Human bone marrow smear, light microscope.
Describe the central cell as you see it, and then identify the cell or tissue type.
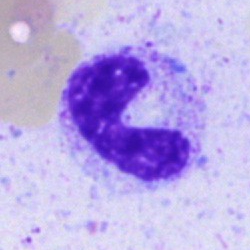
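First, the nucleus curves into a thick C whose deep notch opens toward the right. Its chromatin looks dark purple and coarsely clumped, and I can't make out any nucleoli. The outline is roughly round, though the edge is indistinct. So this is a band neutrophil.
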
